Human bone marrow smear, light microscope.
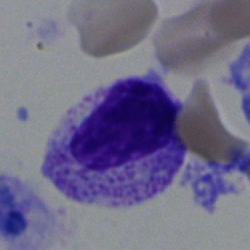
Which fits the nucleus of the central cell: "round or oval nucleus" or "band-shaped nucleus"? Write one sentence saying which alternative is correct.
The cell carries one compact nucleus of round or oval shape.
